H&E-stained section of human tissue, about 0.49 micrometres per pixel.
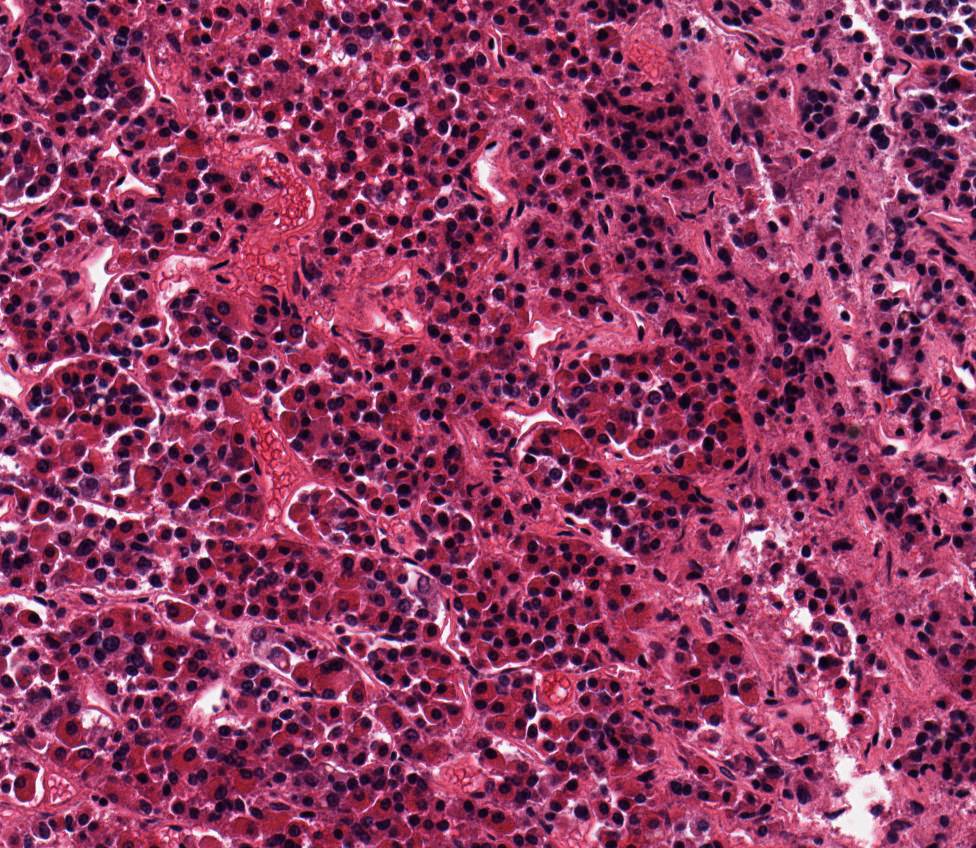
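Pituitary, haematoxylin and eosin stained section. Across the left and centre of the field, cells lie in nests and cords divided by thin septa. Their nuclei are round, dark and of fairly uniform size. Many cells have abundant eosinophilic cytoplasm, deep red in some and paler in others. Thin-walled vessels packed with red blood cells run within the septa, most clearly in the upper left quarter.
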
